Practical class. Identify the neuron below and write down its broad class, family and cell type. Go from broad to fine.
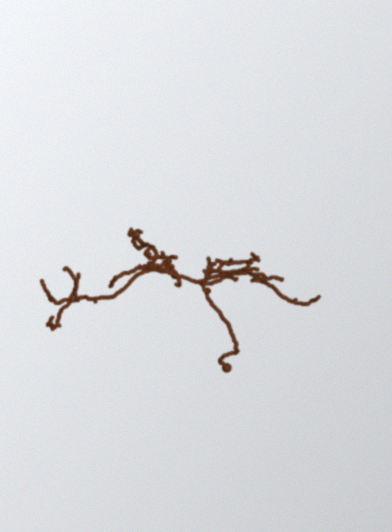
nerve-cord intrinsic neuron; hemilineage 12B; IN12B066_b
